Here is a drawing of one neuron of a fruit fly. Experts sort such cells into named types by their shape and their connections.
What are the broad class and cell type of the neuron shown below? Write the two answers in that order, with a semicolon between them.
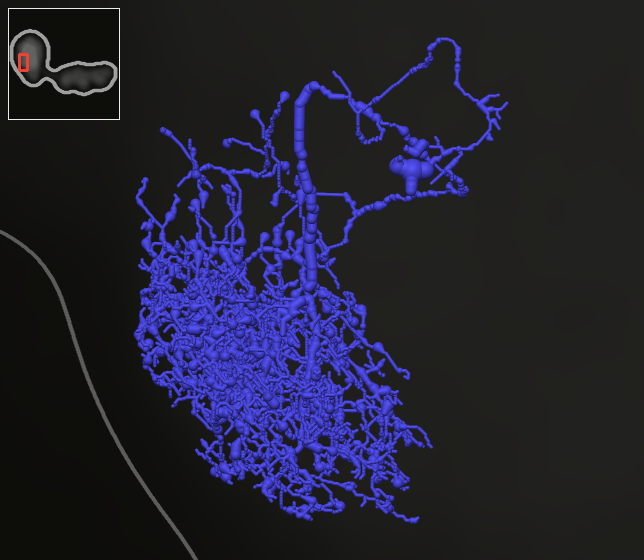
central-brain intrinsic neuron; AVLP216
